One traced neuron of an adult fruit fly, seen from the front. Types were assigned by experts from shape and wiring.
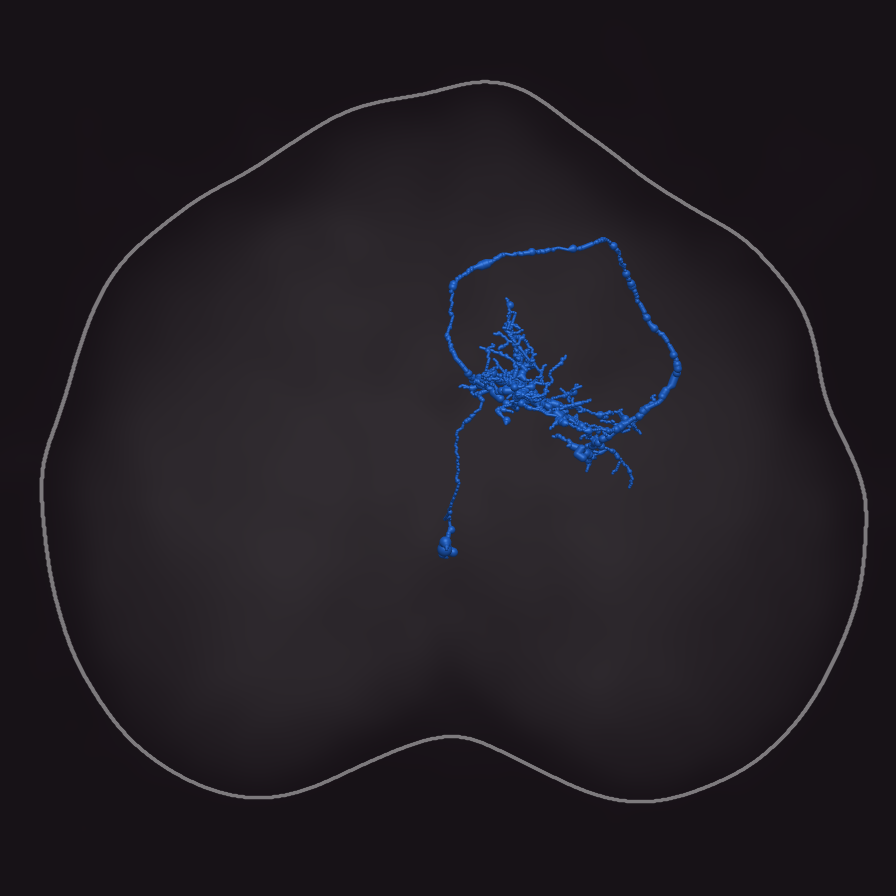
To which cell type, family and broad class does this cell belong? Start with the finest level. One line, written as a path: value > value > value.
IN02A020 > hemilineage 02A > nerve-cord intrinsic neuron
